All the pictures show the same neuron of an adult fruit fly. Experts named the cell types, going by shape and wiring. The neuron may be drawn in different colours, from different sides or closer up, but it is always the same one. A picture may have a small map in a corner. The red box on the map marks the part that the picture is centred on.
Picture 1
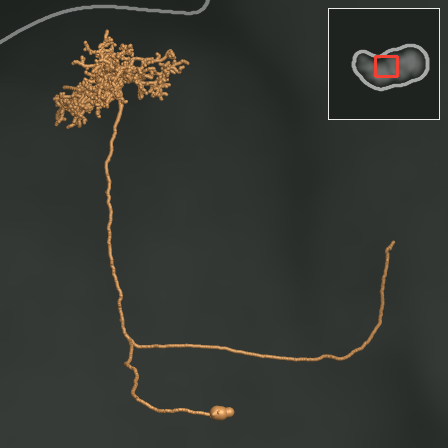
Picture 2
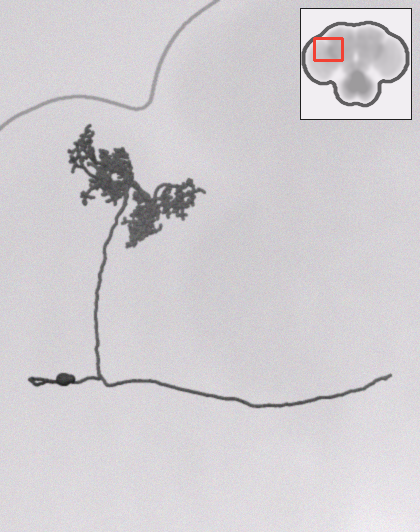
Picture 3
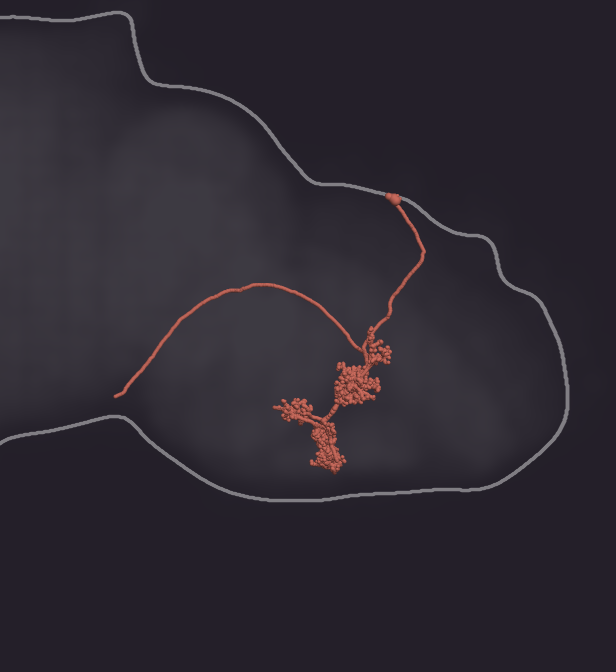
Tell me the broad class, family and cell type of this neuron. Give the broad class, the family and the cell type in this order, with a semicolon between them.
visual projection neuron; TmY; TmY14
